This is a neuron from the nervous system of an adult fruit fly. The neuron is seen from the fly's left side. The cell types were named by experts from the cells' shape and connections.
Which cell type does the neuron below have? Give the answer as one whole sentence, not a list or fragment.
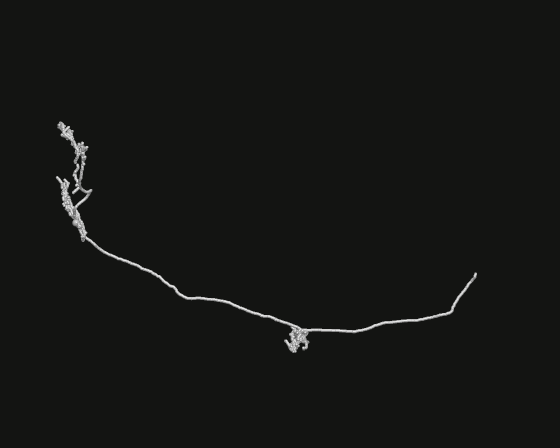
In the scheme of cell types, this neuron is AN09B017b.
